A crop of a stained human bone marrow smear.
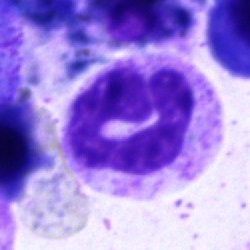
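Band neutrophil, the central cell in a stained human bone marrow smear. Notice that its outline is round and smooth. Follow the nucleus: it is a thick curved band that bends around a pale central gap. A moderate rim of pale lilac cytoplasm surrounds it, and that cytoplasm shows no clear vacuoles.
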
